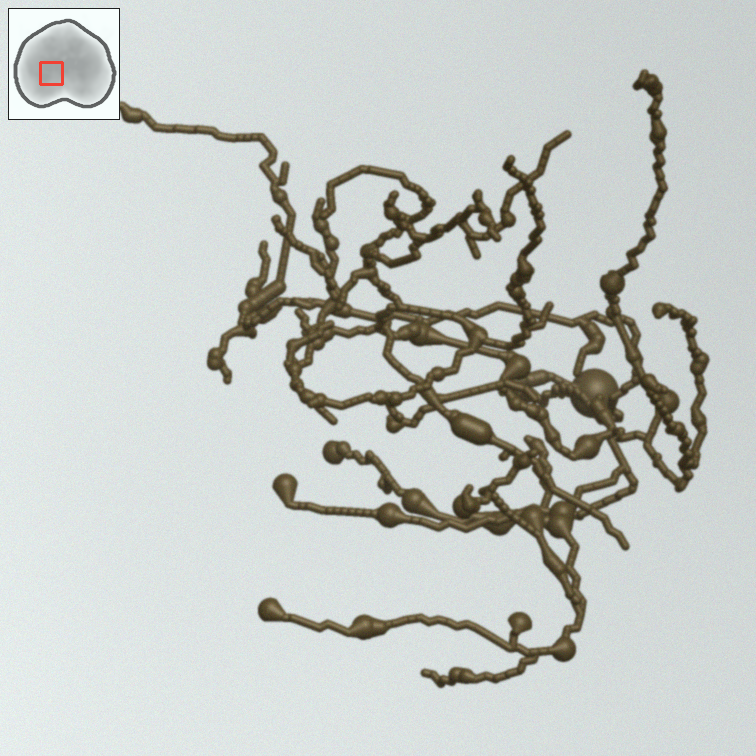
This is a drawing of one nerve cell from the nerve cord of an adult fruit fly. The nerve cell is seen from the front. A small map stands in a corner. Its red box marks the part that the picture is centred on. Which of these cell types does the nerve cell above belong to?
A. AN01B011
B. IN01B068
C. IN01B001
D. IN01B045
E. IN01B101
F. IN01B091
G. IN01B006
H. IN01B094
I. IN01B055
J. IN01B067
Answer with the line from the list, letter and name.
H. IN01B094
